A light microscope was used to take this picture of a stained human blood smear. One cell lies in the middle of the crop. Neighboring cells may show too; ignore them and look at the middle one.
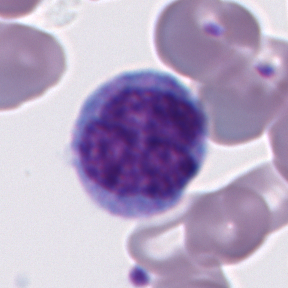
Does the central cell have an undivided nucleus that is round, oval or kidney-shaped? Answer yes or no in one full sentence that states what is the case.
Yes, there is one compact nucleus, round, oval or kidney-shaped, in this cell.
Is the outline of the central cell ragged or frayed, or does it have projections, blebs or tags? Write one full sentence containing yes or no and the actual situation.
No, no projections, blebs or ragged parts break the cell's outline.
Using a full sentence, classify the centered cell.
The cell shown in the center of this light-microscope crop is a monocyte.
